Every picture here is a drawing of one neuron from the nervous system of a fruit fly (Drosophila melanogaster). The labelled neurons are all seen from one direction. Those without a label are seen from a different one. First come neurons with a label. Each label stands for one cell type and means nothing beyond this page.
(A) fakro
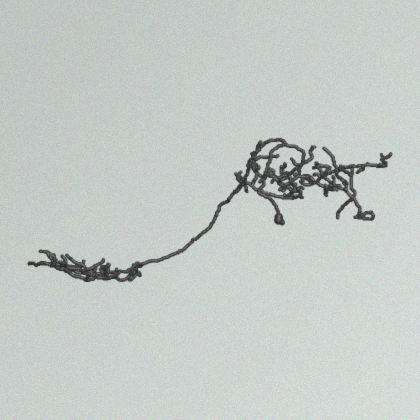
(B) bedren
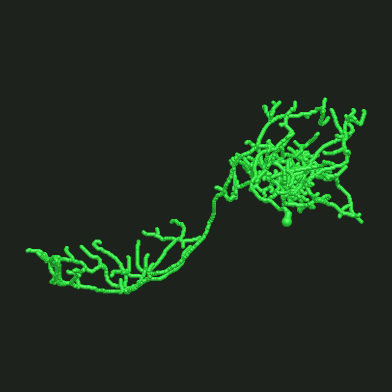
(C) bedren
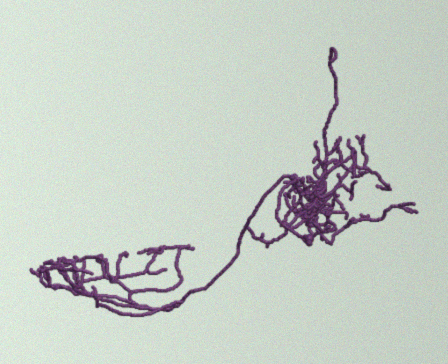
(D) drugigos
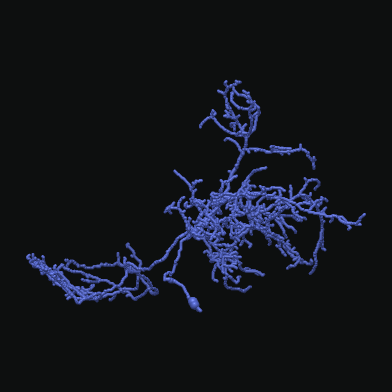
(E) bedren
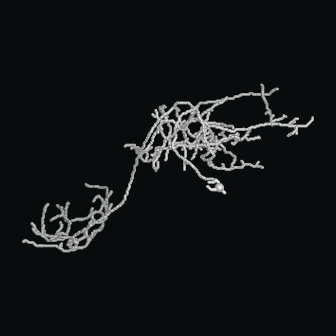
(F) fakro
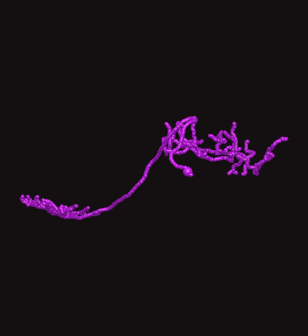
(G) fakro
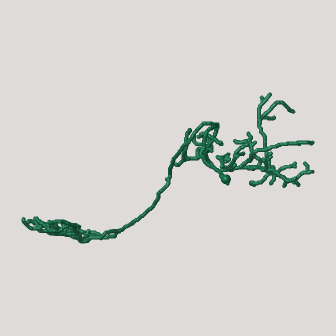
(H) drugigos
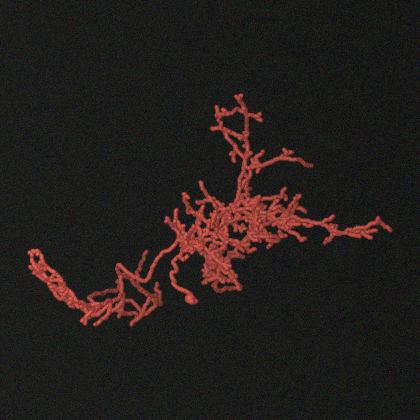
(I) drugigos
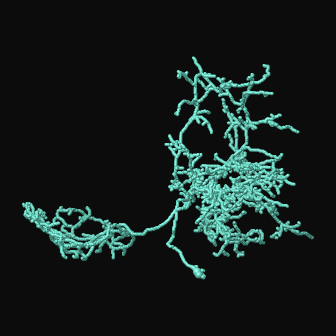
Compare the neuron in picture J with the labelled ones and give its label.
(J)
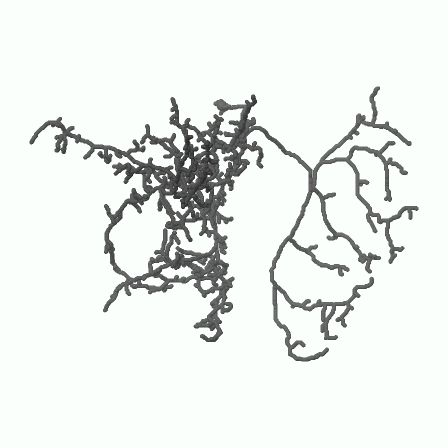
drugigos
